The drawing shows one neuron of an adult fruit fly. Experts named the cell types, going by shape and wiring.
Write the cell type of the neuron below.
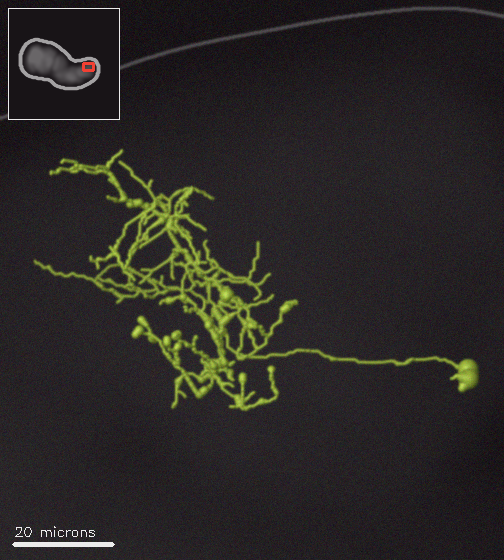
INXXX444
